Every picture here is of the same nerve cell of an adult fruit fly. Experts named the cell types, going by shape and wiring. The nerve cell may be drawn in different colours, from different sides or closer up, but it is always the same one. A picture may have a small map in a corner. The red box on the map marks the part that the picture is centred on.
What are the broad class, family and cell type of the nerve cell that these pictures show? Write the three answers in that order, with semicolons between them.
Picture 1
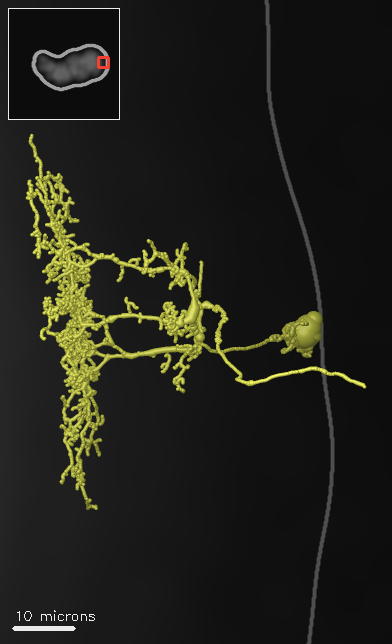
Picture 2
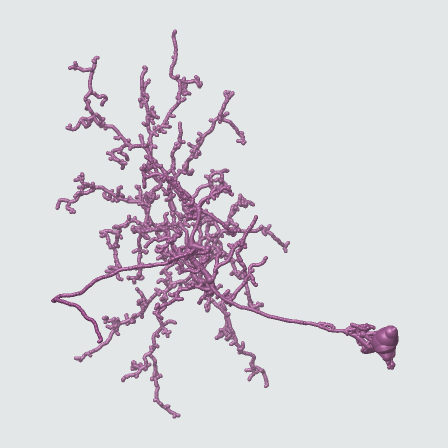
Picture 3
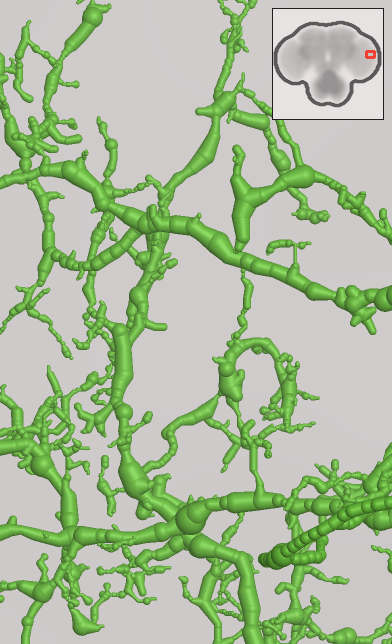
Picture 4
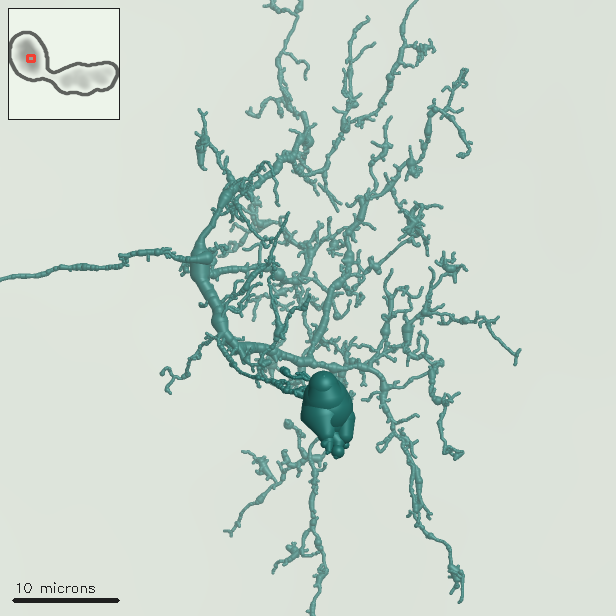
optic-lobe intrinsic neuron; Lawf; Lawf1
